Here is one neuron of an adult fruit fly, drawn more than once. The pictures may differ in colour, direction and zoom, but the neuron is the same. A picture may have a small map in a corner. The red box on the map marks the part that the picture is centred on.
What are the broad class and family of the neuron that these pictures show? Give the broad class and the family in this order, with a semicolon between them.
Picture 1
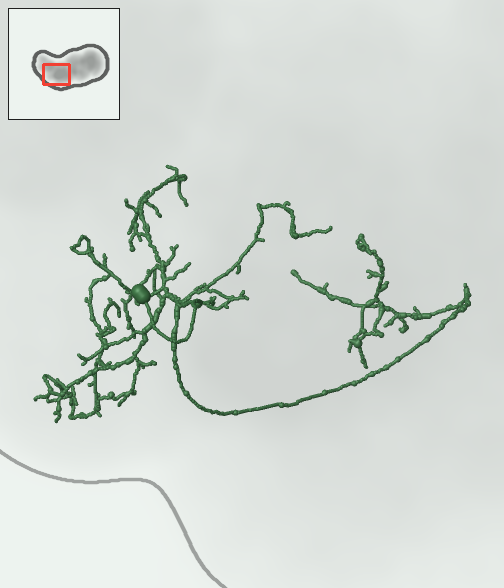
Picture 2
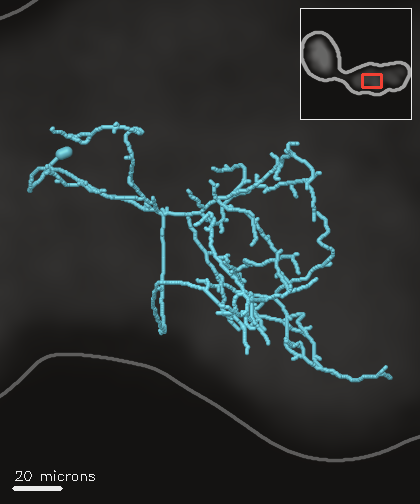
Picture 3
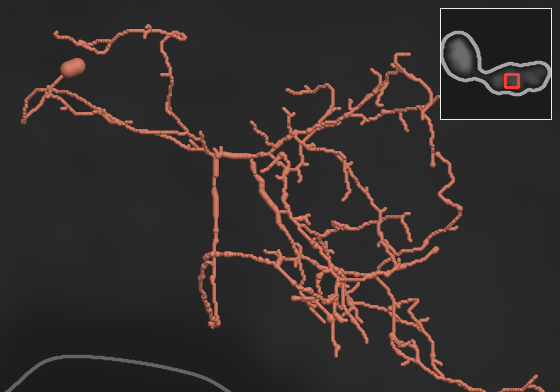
nerve-cord intrinsic neuron; hemilineage 01A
